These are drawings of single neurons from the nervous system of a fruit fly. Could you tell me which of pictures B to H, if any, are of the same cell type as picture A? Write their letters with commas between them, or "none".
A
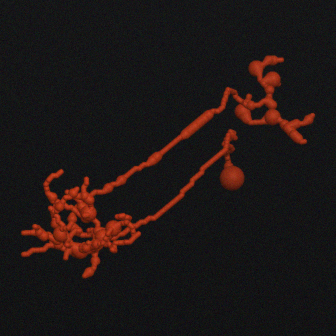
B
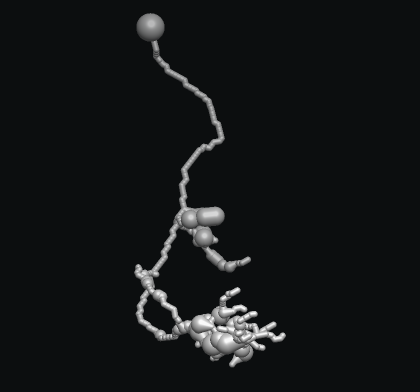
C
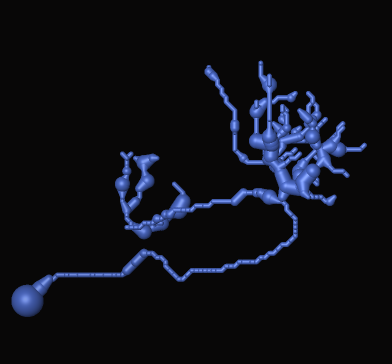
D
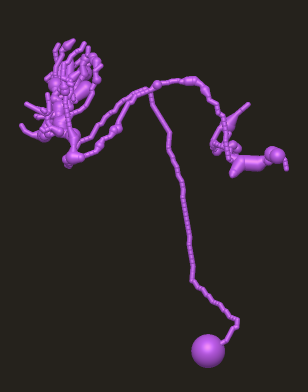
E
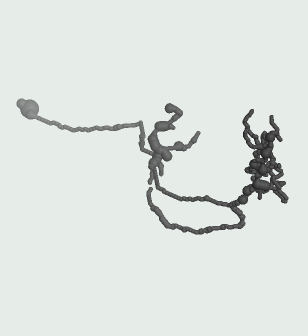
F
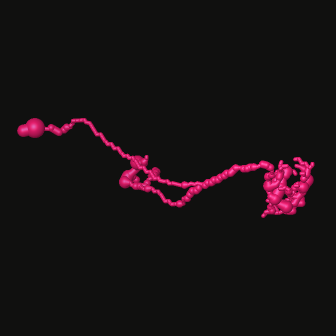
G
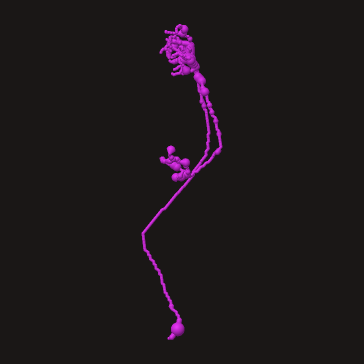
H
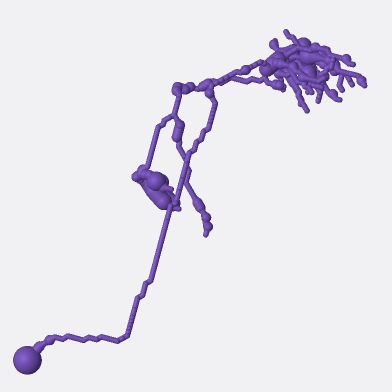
D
